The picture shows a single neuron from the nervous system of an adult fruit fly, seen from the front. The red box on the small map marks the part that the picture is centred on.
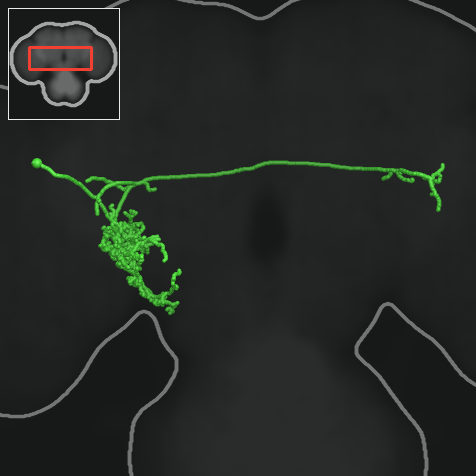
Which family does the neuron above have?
hemilineage VLPl&d1_lateral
